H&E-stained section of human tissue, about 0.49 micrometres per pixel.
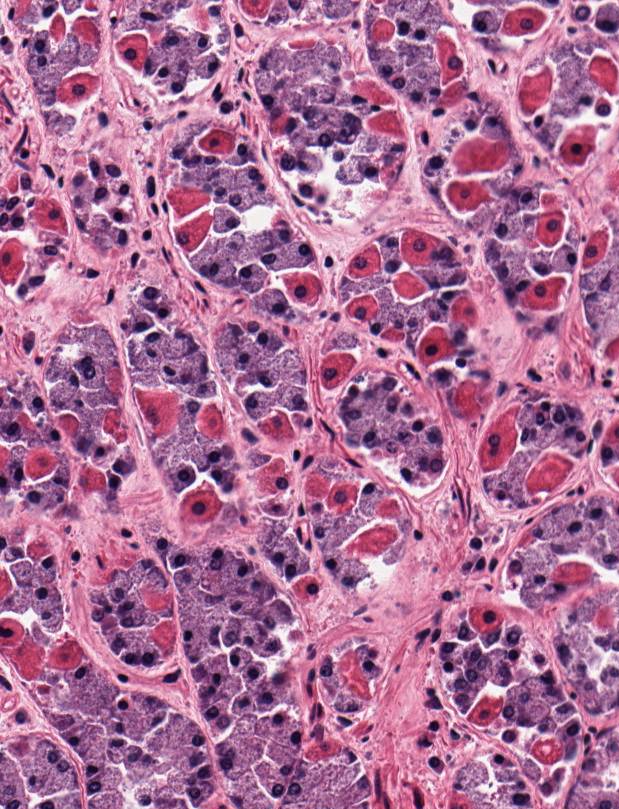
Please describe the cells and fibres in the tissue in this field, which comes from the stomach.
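Everywhere I look, the cells sit in rounded nests with thin pink fibrous septa between them. Most have granular purple-grey cytoplasm, and scattered among them, singly and in small groups, are cells with bright pink cytoplasm. Each cell in the nests holds one round dark nucleus.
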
